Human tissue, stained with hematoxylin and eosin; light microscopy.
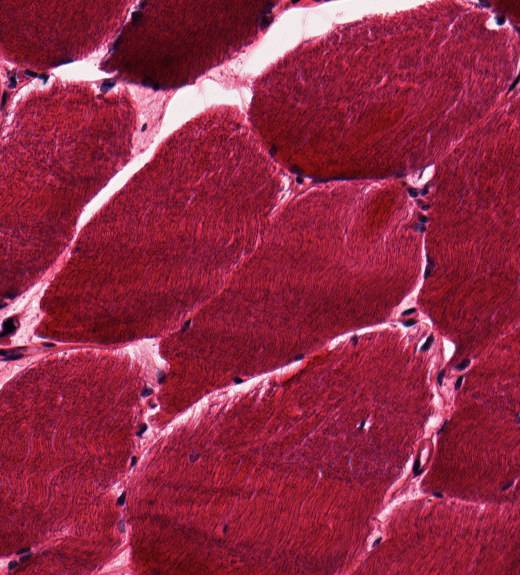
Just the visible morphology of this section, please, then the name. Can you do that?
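See how the fibres meet with angular, polygonal to oval outlines, separated by only thin strands of pale pink connective tissue. Their cytoplasm is deep red with eosin, and the small, dark, flattened nuclei sit at the fibre edges, not centrally. This is skeletal muscle.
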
